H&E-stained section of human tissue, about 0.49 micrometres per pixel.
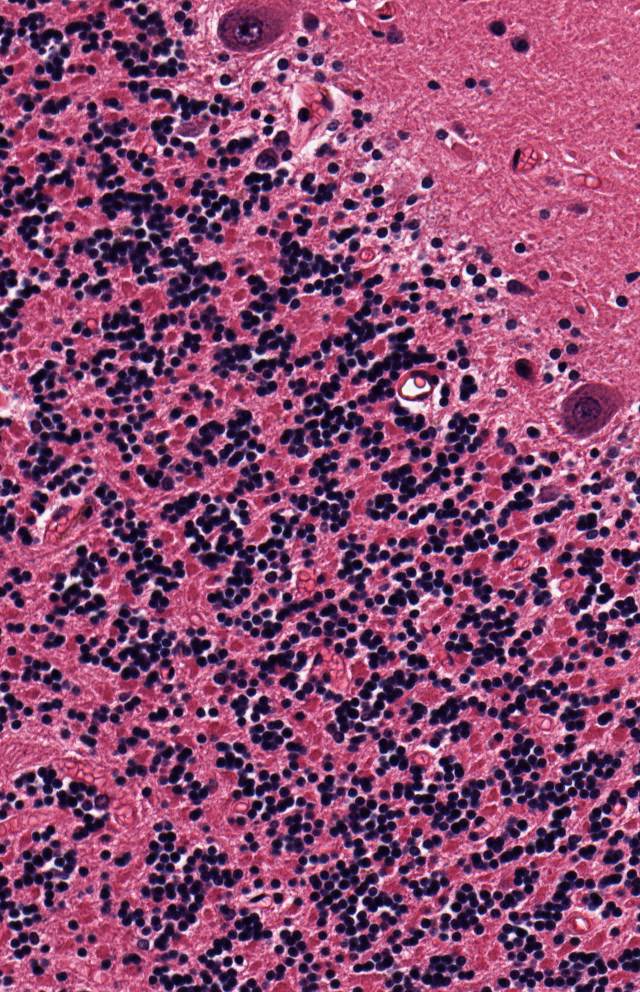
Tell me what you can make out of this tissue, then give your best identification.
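Look first at the densely cellular layer filling most of the field. Its small round dark-staining nuclei are tightly packed, with scant visible cytoplasm. Small irregular pink cell-free islands lie among them. The upper right corner holds a pale pink, finely fibrillar, sparsely cellular zone. Near the centre, just left of the right-hand large neuron, is a small vessel with an empty round lumen. This is cerebellum.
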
